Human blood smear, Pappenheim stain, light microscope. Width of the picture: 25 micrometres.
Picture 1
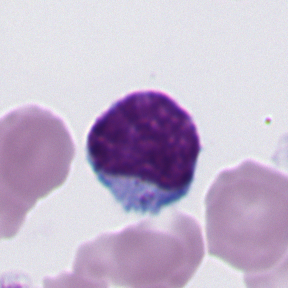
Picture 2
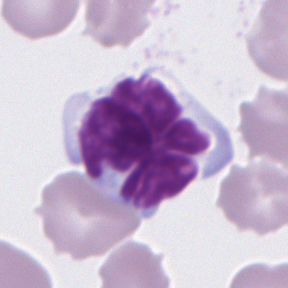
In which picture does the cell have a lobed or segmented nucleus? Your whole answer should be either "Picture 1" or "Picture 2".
Picture 2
